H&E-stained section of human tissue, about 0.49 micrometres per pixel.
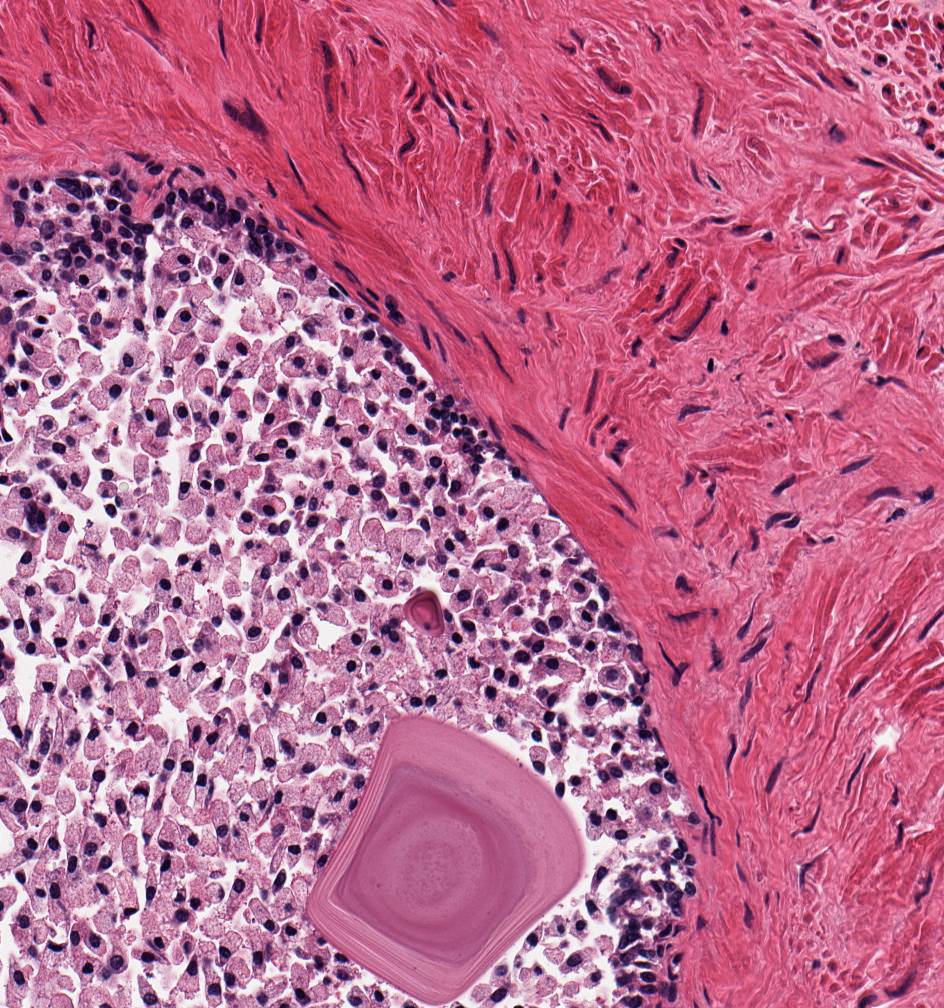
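Prostate, haematoxylin and eosin stain. Upper right: stroma of wavy pink fibre bundles with elongated, dark, spindle-shaped nuclei. Lower left: a cellular area of loosely lying cells separated by small white gaps, not arranged into glands; most have pale pink cytoplasm and a single small, round, dark nucleus. Where this area meets the stroma, small dark round nuclei crowd more densely than at its centre.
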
